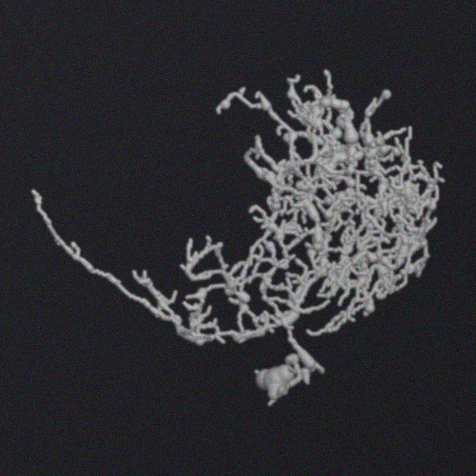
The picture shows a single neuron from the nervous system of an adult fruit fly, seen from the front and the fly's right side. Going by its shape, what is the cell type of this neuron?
INXXX352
